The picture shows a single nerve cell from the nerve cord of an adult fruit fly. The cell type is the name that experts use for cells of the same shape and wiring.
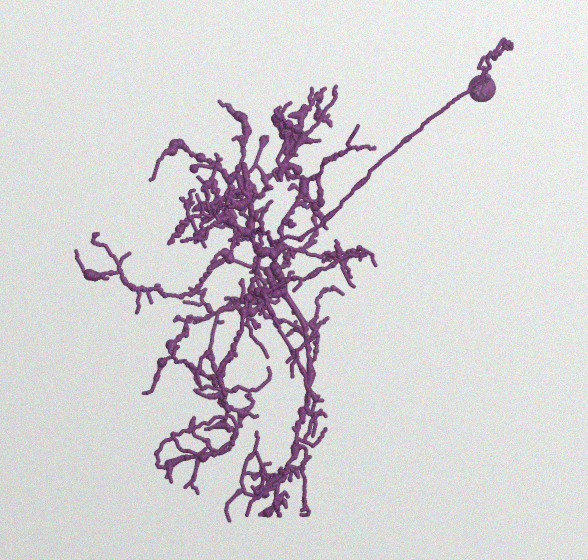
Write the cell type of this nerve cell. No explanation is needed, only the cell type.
IN21A044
